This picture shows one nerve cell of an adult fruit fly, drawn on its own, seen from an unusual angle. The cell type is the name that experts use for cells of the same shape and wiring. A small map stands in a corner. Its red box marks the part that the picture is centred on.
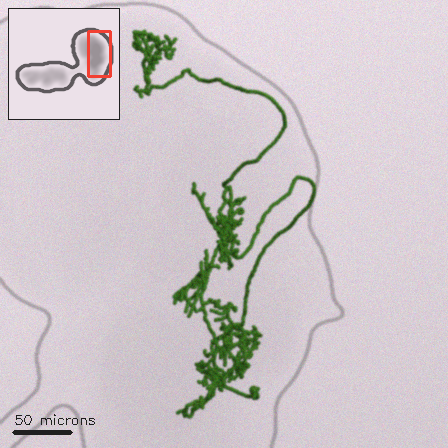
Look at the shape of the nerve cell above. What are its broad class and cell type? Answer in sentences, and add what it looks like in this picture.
This is a central-brain intrinsic neuron. It is of cell type SLP471. The cell body can be seen at the bottom of the picture. From top to bottom in the picture it spans about 350 microns. The picture shows dozens of branch ends.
